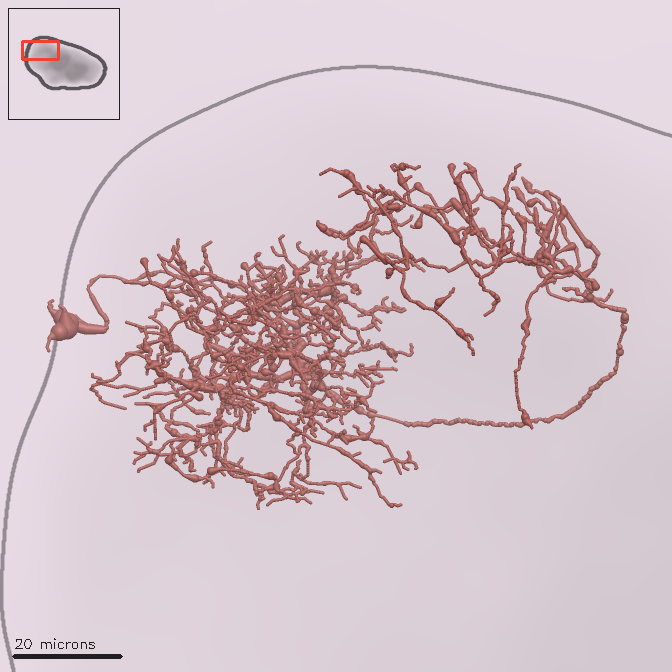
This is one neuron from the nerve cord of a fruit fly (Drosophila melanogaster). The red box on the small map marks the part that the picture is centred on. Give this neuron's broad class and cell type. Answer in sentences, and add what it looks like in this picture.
It is a nerve-cord intrinsic neuron. It is of cell type INXXX228. By the scale bar it is about 110 microns wide in this view. The picture shows more than a hundred branch ends.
